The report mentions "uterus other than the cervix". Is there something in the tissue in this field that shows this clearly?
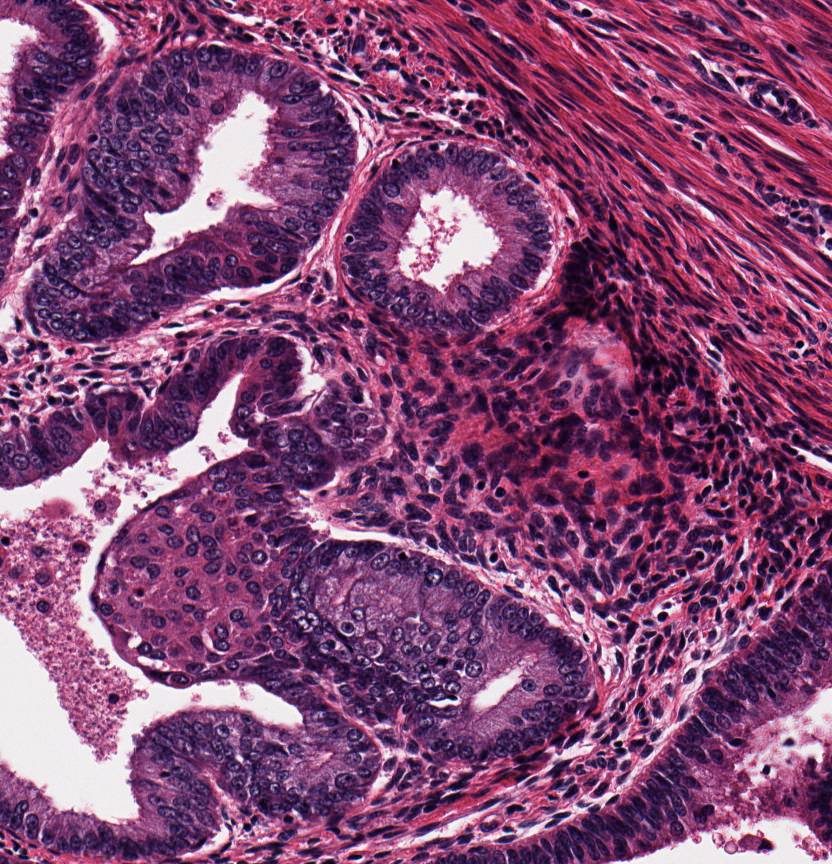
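This is the uterus other than the cervix. Glands with open lumens fill the left and centre, with a band of muscle in the upper right corner.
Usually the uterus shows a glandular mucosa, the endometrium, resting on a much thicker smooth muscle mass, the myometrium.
That pairing is present, though the muscle here is only a corner band.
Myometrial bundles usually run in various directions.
Here the smooth muscle cells, with elongated nuclei, run instead in parallel bundles obliquely across the field.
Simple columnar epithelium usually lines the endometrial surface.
The glands here have tall columnar cells, but their oval nuclei are crowded and stacked in several layers. A round gland near the top centre holds pale pink flocculent material in its small central lumen.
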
